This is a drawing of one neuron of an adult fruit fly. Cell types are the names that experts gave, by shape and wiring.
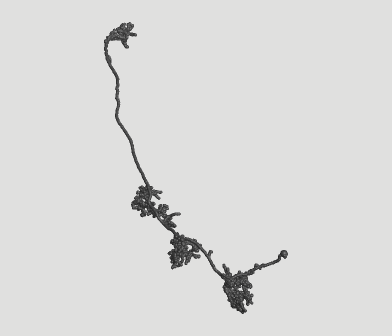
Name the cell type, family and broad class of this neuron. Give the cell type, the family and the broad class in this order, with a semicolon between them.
AN09B060; hemilineage 09B; ascending neuron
